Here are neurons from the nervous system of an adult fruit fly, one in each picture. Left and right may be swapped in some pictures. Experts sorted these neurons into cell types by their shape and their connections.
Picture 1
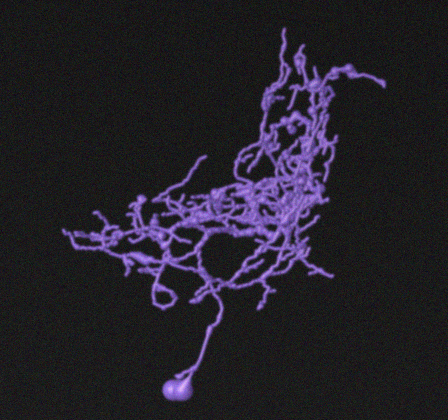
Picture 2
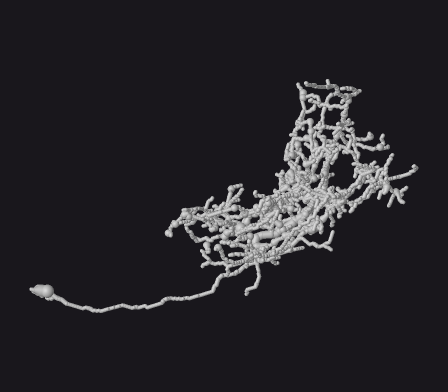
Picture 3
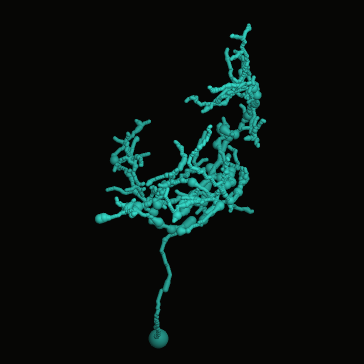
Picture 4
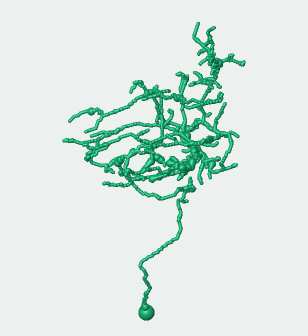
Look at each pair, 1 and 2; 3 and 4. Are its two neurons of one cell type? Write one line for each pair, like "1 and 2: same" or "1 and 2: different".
1 and 2: different
3 and 4: same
